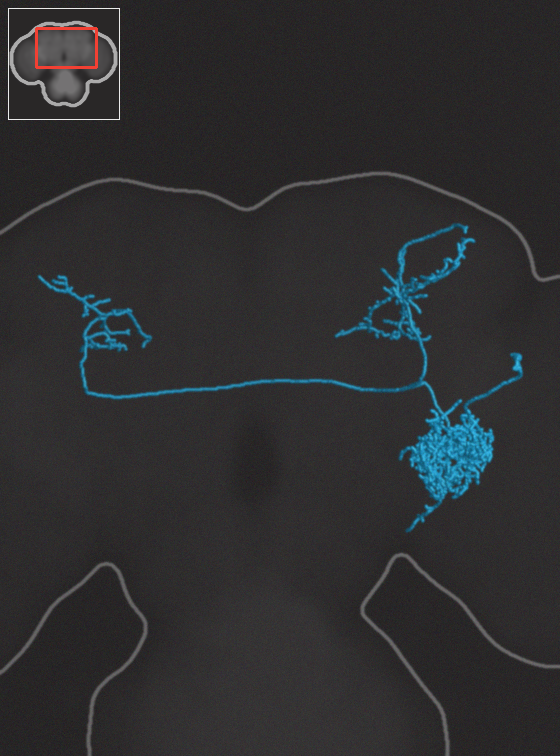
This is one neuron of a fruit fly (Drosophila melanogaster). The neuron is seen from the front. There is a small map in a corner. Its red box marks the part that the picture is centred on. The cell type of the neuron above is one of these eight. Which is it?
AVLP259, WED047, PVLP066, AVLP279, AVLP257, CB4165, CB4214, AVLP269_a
AVLP257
